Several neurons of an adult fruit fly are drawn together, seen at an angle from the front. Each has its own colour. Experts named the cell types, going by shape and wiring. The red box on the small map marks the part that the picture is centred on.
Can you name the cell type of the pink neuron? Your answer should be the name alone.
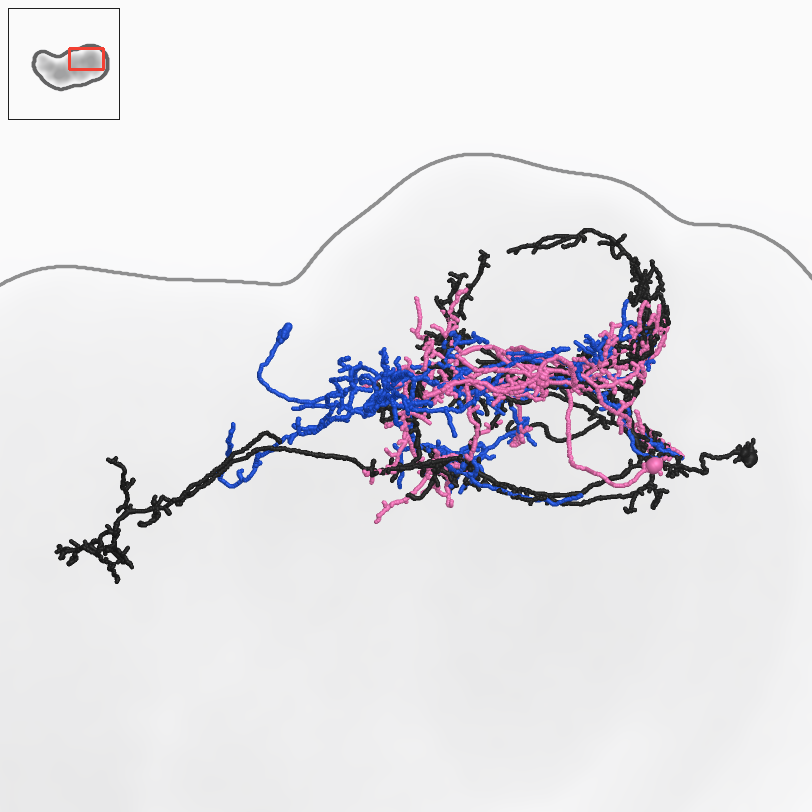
CL025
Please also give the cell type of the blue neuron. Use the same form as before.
SMP506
